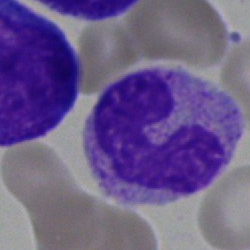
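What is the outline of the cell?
Roughly round and smooth.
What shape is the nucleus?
Curved into a C, with a deep indentation opening toward the upper right.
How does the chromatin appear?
Dark purple and clumped.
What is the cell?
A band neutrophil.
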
